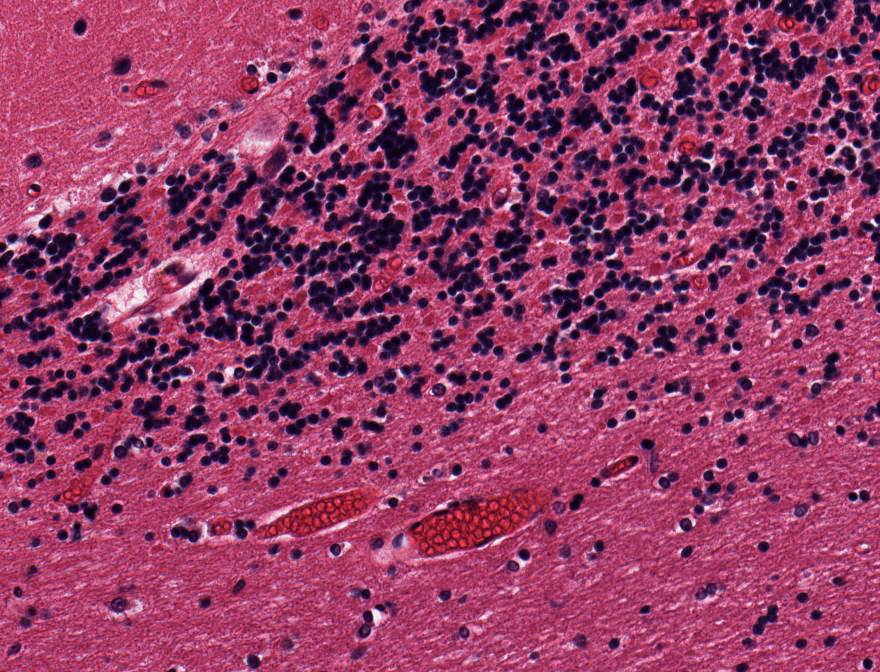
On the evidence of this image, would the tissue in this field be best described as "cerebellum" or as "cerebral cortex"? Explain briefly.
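This is cerebellum, not cerebral cortex. Its dense band of small, round, darkly stained nuclei with very little visible cytoplasm fits the tiny granule cell nuclei.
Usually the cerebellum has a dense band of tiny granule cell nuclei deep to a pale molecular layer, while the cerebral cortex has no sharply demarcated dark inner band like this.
Within the band, the nuclei lie in irregular clusters separated by small cell-free pink patches. Two elongated vessels side by side in the lower middle are tightly packed with red blood cells.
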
